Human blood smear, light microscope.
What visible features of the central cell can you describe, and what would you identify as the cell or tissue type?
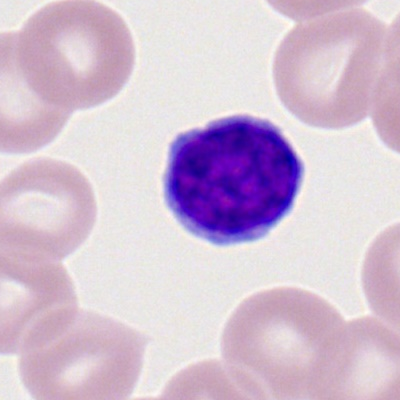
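The outline of the cell is roughly round, its edge slightly bumpy. Nearly the whole cell is taken up by the nucleus, whose chromatin is dense, dark purple and coarsely clumped. Cytoplasm appears only as a very thin pale blue rim. This is a lymphocyte.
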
